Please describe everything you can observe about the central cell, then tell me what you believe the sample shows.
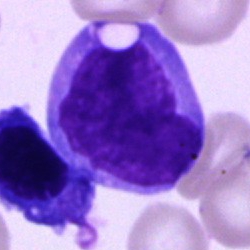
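Look first at the outline: it is smooth and rounded-oval. Inside, the chromatin has a fine texture rather than coarse clumps. Notice that the cytoplasm shows no granules. At the top of the cell, a clear round space indents the nucleus. So what you are looking at is a blast.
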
